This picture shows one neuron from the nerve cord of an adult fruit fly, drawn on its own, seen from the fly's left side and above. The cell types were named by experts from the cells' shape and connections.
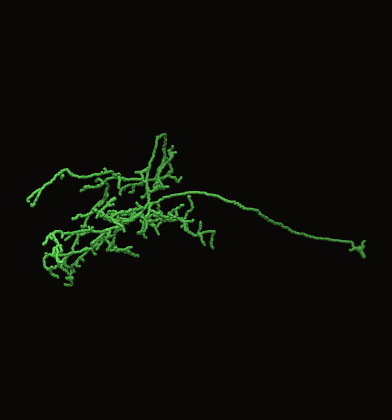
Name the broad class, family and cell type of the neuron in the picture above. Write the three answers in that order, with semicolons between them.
nerve-cord intrinsic neuron; hemilineage 04B; IN04B105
